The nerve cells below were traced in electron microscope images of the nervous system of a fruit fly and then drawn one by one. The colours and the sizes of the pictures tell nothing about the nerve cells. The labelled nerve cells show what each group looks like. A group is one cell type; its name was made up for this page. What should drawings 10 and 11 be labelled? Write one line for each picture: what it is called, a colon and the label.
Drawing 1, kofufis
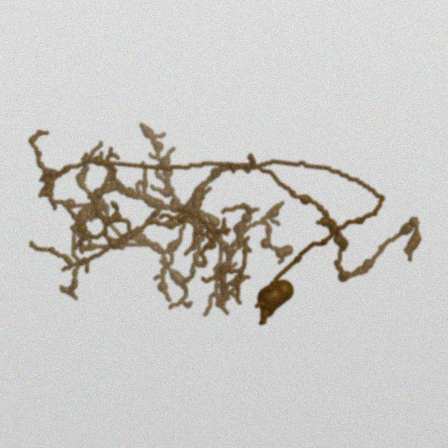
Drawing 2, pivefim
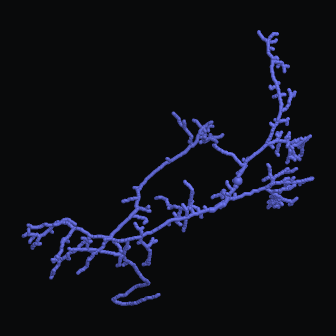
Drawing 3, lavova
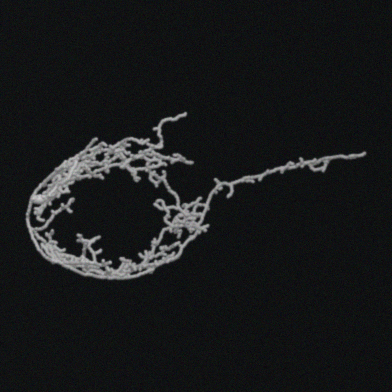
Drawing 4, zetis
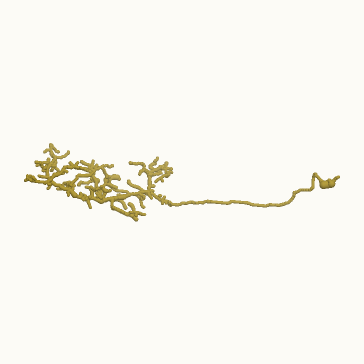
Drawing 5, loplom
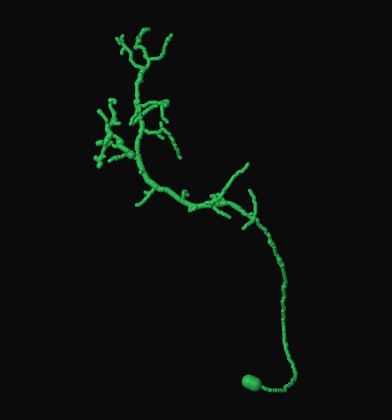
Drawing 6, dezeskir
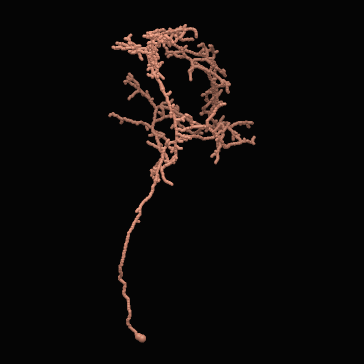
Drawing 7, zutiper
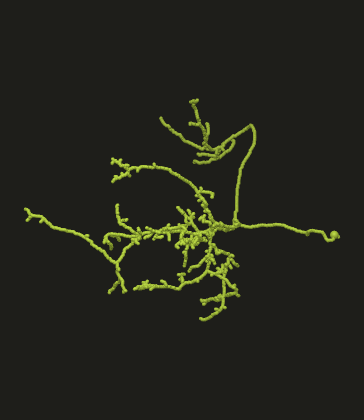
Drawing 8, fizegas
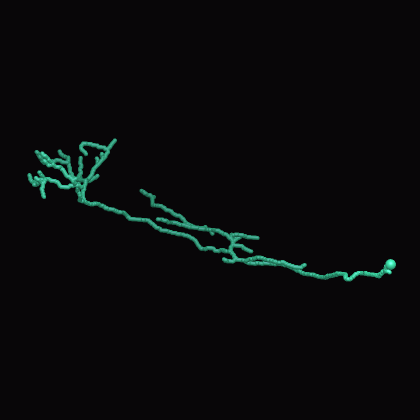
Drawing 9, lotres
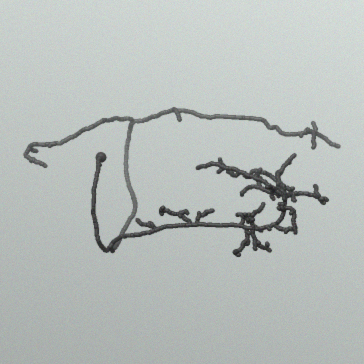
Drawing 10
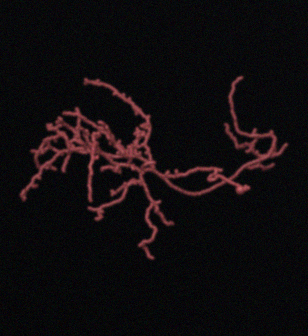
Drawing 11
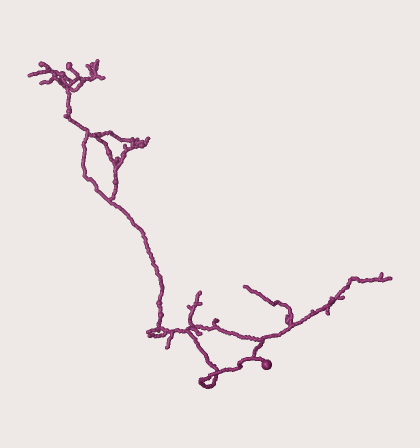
10: zutiper
11: fizegas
